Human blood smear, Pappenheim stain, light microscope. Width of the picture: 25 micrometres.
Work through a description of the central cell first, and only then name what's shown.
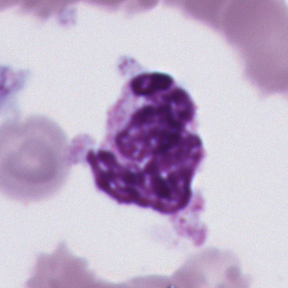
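The nucleus fills most of the cell, leaving a narrow margin of scanty, pale pinkish-lilac cytoplasm. At the top, a small dark lobe is set off by a pale cleft. Small pale, frayed cytoplasmic tags project at several points around the edge. Segmented neutrophil.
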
